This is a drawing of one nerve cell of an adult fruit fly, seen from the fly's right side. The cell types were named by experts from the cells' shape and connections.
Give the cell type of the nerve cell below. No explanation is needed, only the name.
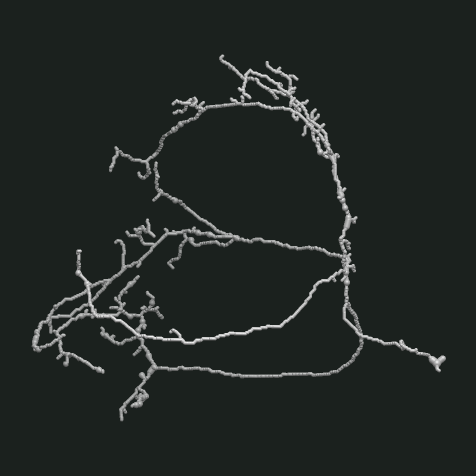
CL090_c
